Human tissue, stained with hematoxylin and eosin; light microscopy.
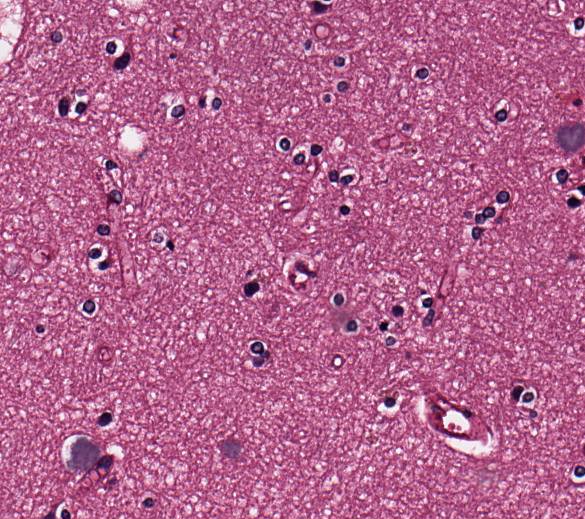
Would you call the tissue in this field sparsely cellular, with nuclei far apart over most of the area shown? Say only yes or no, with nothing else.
Yes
